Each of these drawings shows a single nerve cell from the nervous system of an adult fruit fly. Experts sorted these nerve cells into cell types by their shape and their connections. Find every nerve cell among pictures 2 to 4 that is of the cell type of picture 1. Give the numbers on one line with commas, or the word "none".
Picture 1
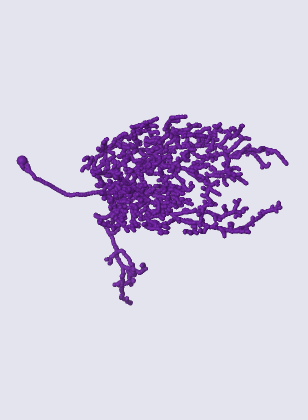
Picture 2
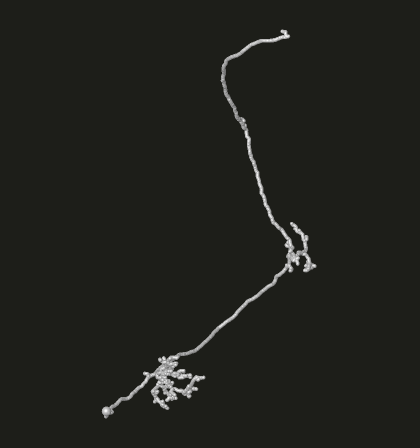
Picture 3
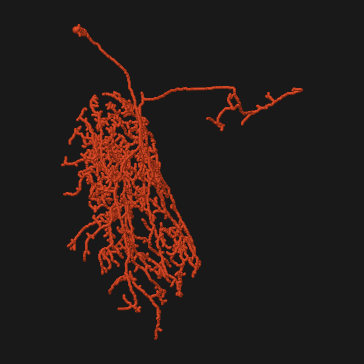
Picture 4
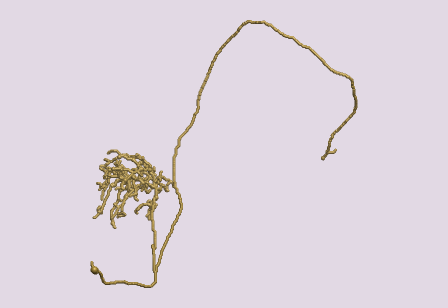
3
